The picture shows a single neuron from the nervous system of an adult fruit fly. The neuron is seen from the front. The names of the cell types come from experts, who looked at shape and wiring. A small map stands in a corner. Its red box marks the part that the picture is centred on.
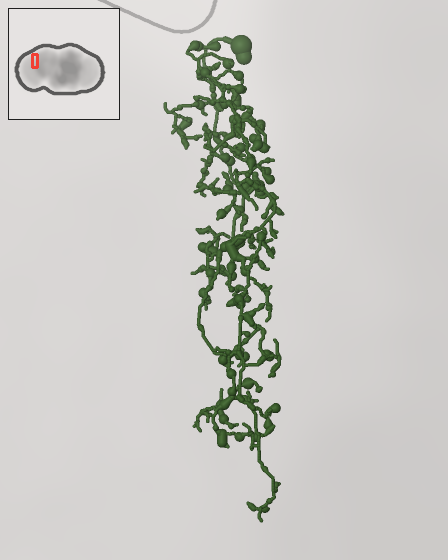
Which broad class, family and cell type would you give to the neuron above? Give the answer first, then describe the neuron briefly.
It is an optic-lobe intrinsic neuron. The family is Pm. Its cell type is Pm2a. The cell body is at the top of the picture. The picture shows dozens of branch ends.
